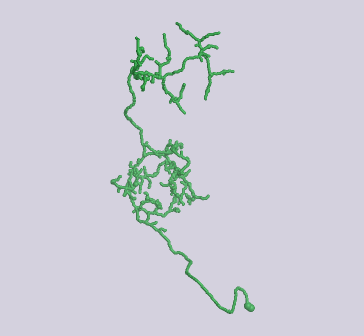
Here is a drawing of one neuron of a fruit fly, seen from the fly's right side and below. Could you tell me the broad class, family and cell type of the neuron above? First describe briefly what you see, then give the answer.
In this view it is taller than it is wide. It is a central-brain intrinsic neuron. Its family is hemilineage LHa3. It is of cell type LHAV3b1.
